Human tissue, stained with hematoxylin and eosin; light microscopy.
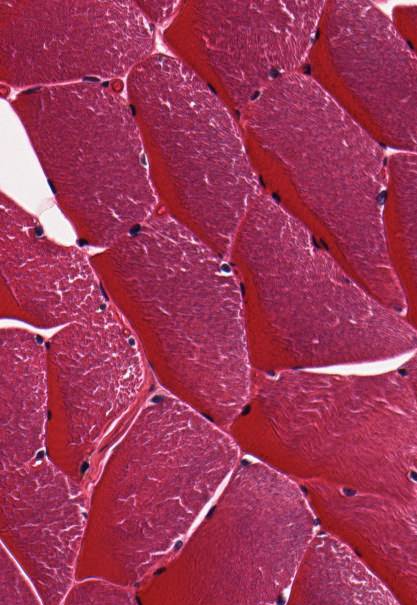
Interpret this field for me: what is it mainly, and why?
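Field: skeletal muscle. Fibre nuclei small, dark, flattened, sitting at the fibre edges. Cytoplasm deep red-pink throughout. Neighbouring fibres parted only by thin strands of pale connective tissue. No fat cells among the fibres.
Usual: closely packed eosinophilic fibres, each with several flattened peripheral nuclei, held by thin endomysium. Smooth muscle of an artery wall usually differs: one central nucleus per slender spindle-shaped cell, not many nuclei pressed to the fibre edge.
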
